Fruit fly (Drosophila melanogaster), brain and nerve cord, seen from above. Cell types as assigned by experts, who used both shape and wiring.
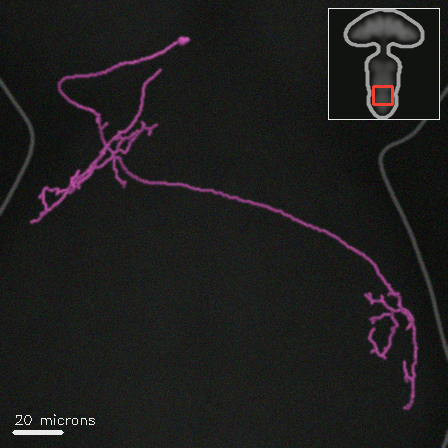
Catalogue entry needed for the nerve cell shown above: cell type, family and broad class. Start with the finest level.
IN01A082; hemilineage 01A; nerve-cord intrinsic neuron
